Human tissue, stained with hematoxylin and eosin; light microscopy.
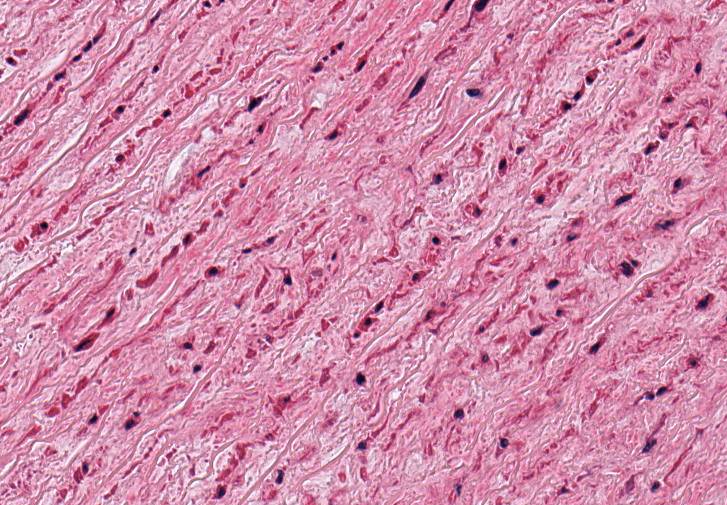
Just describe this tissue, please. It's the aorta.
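The pink fibres are wavy, with thin pale clefts separating them. Nuclei are small and darkly stained; most elongated ones lie with their long axes along the fibre direction. No fat cells turn up in the field.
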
